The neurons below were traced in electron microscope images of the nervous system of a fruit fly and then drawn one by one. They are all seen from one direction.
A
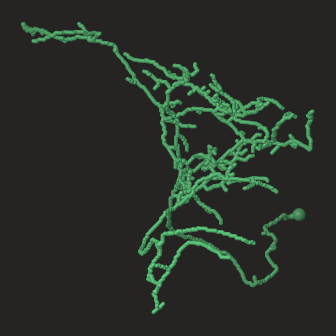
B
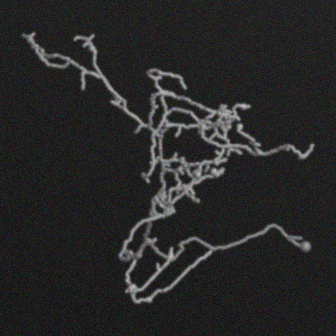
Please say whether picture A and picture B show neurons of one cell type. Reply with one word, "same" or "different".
same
